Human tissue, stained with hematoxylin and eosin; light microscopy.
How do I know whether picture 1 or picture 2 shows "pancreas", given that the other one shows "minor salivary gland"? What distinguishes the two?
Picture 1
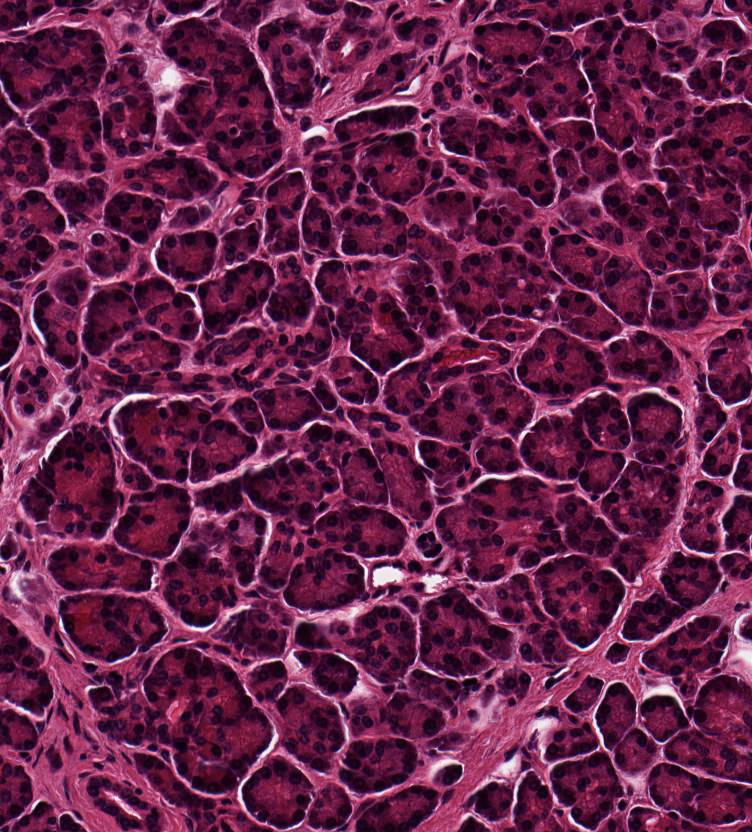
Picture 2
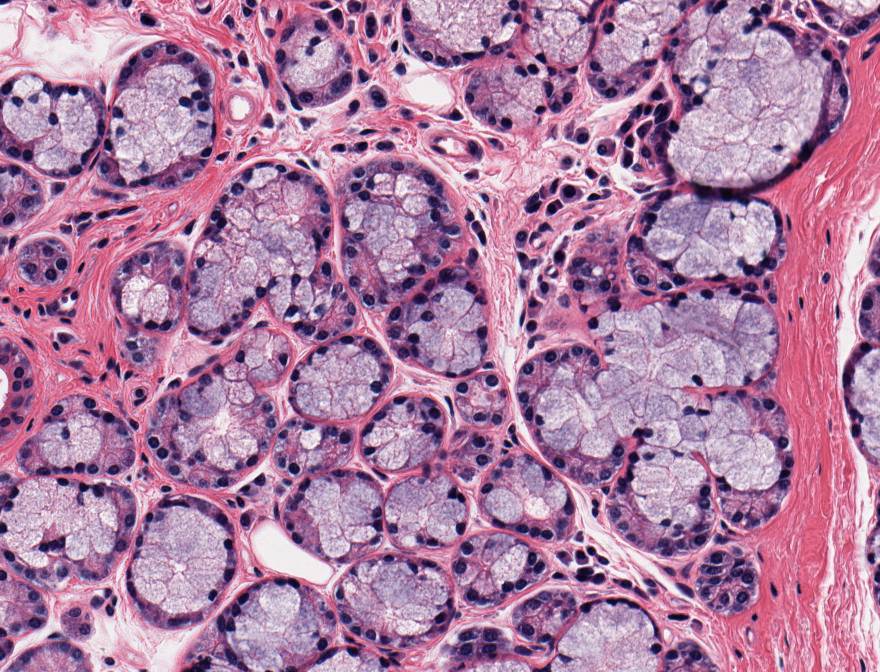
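Let's start with the names: the pancreas is picture 1, and the minor salivary gland is picture 2. Look at the cytoplasm: deeply stained, dense and purple-red in the pancreatic acinar cells, but abundant, pale, bubbly and grey-violet in the salivary gland, typical of mucous cells.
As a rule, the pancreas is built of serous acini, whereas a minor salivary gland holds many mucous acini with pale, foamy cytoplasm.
Now the nuclei: round and dark at the outer edge of each acinus in the pancreas, small, dark and flattened against the cell base at the rim in the salivary gland. Last, the partitions: thin pink fibrous septa divide the pancreas into lobules, and the salivary gland has a thick band of dense pink collagen down its right edge.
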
